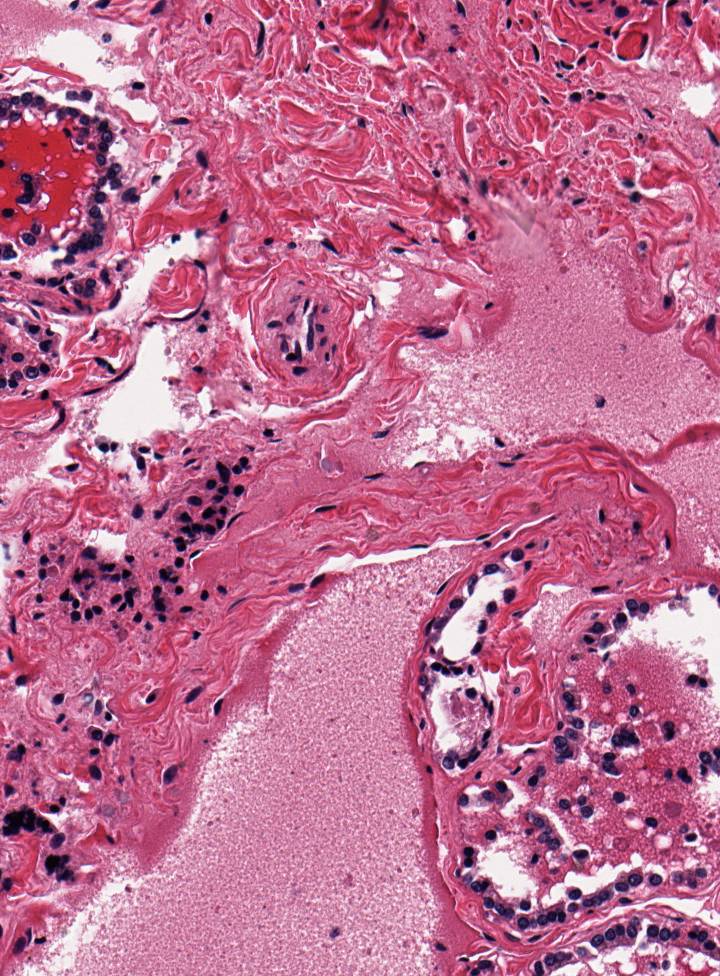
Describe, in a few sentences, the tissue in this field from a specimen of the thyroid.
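Down at the lower right, the glandular spaces hold pale pink granular material and a few loose cells. Over on the left edge you've got clusters of small, round, dark nuclei in the stroma. And there are no fat cells anywhere in the field.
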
